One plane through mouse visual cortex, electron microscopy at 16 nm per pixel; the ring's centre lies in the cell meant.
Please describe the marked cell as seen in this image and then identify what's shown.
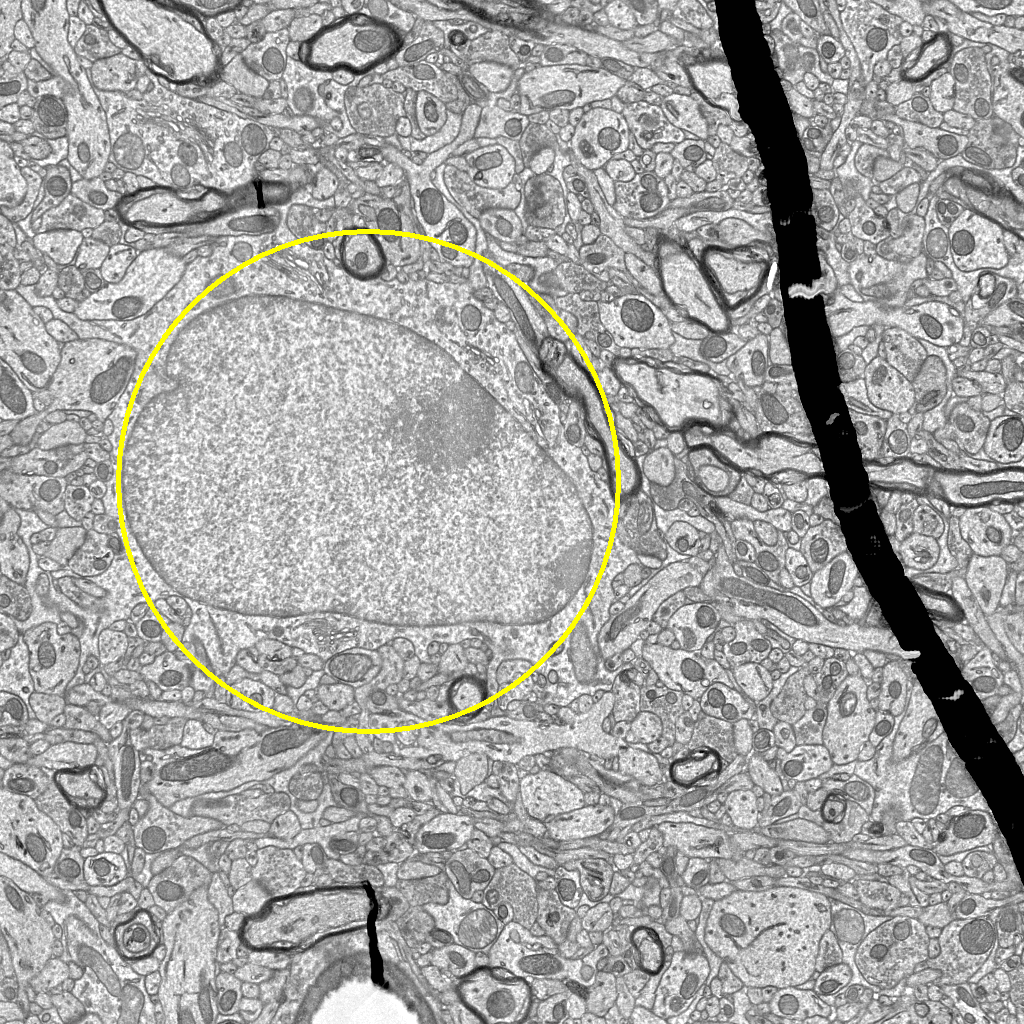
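Whole nuclear outline sits inside the ring. Chromatin's pale and finely dispersed, no thick dark clumps lining the envelope. Upper right of the nucleus, there's a darker, evenly granular patch. Just below the nucleus, a small stack of flattened cisternae. So, an astrocyte.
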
